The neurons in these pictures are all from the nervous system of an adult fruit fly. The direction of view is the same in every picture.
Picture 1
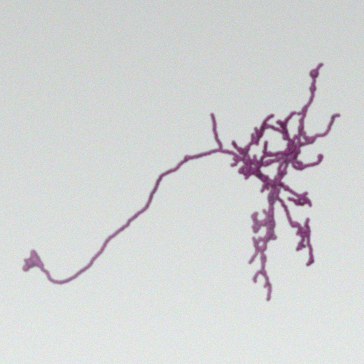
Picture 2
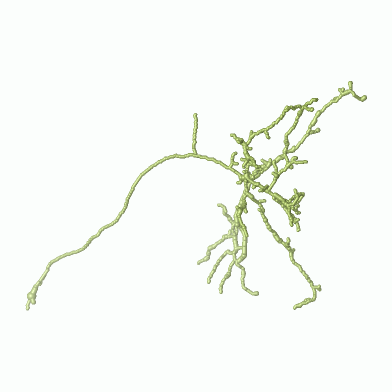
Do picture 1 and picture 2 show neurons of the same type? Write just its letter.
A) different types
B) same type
B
